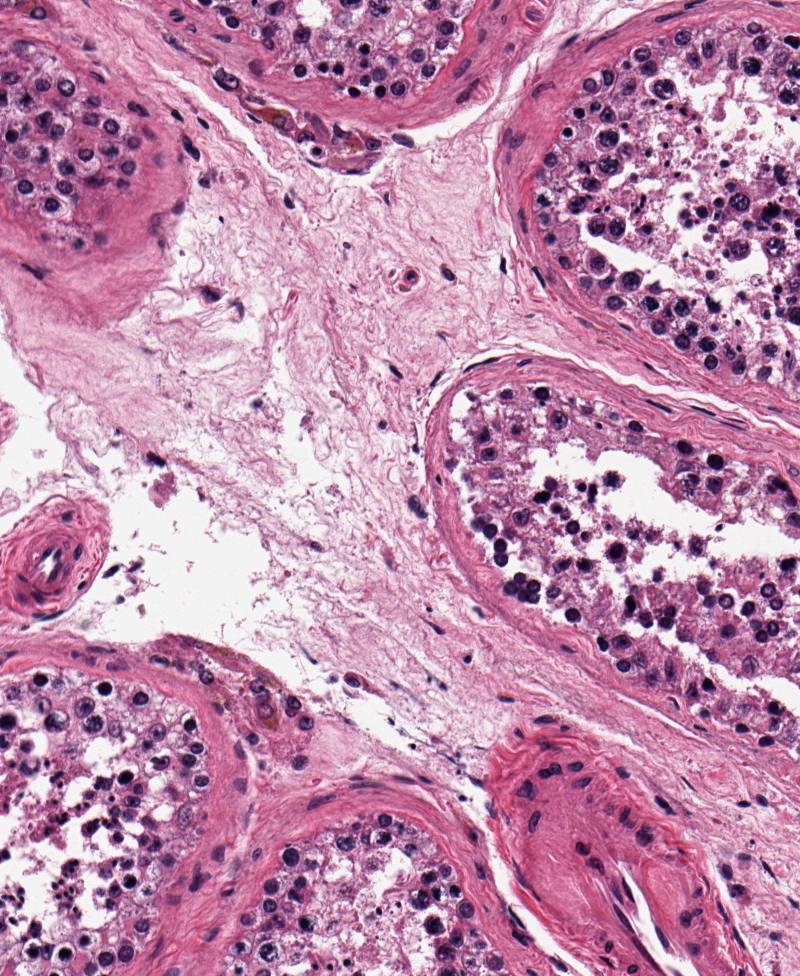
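Testis: rounded tubule profiles lie around the edges of the field, with a band of connective tissue crossing diagonally between them. Each tubule has a thick pink layered wall containing flattened elongated nuclei, and most are filled with many stacked round cells with dark round nuclei. Between the tubules of this testis the connective tissue is pale, loose and wispy, with sparse scattered spindle-shaped nuclei.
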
